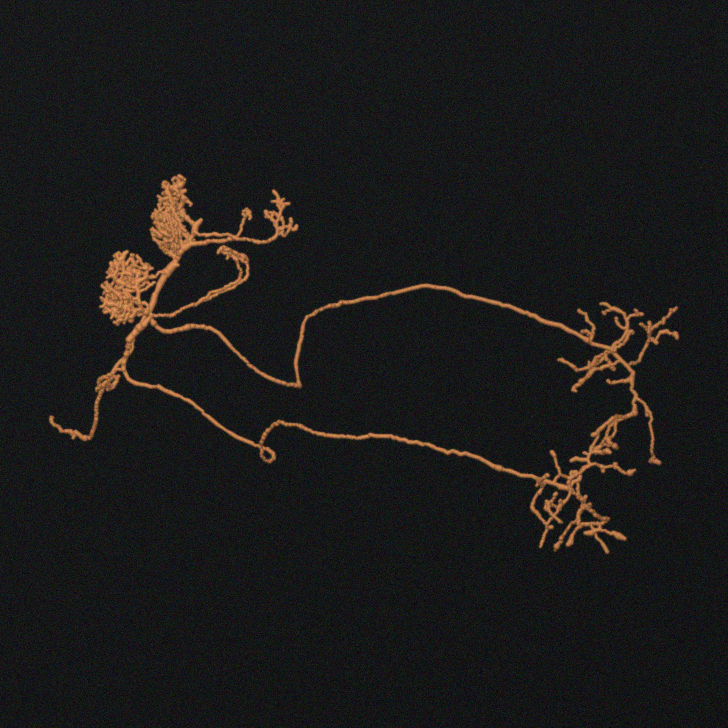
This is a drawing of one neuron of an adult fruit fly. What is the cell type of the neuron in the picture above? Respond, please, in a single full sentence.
The cell type held by this neuron is V_ilPN.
